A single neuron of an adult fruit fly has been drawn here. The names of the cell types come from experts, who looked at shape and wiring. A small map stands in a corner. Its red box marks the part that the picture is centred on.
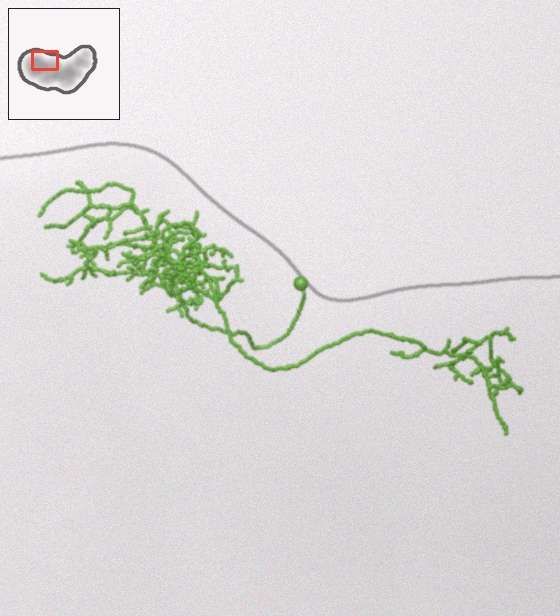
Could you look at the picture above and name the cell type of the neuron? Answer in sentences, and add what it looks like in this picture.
It is of cell type SIP077. Its broad class is central-brain intrinsic neuron. The cell body can be seen in the middle of the picture. The picture shows dozens of branch ends.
